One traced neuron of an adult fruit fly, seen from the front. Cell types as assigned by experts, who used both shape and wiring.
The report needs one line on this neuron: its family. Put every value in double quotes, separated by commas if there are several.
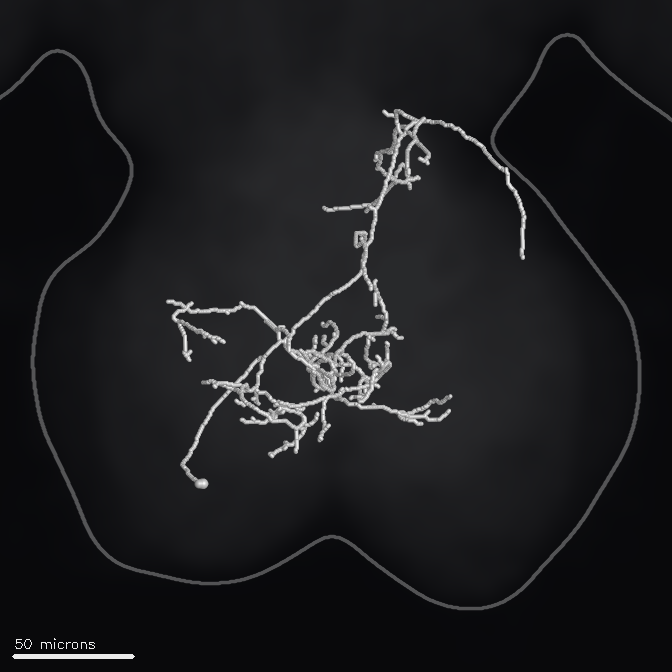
"hemilineage 08B"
